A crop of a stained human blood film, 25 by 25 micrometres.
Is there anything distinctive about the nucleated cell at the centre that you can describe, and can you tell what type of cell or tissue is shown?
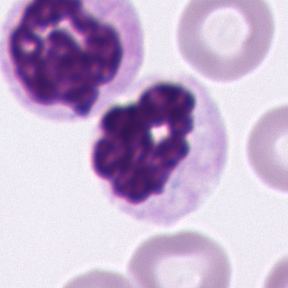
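Round in outline, the cell holds a nucleus whose border is knobbly and scalloped. A small clear hole lies near the centre of that nucleus. The cytoplasm shows no vacuoles. The cell is a segmented neutrophil.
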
